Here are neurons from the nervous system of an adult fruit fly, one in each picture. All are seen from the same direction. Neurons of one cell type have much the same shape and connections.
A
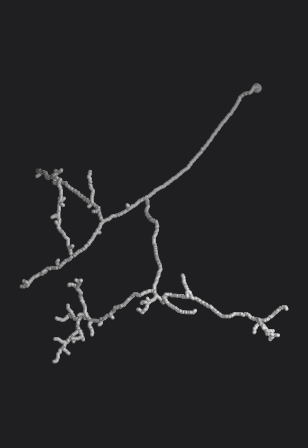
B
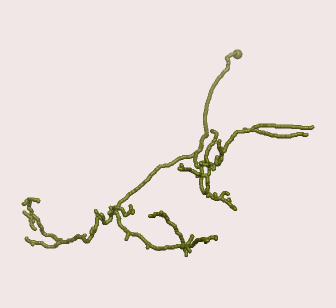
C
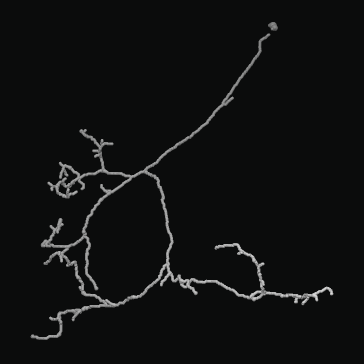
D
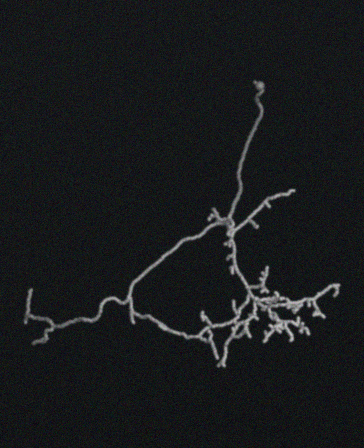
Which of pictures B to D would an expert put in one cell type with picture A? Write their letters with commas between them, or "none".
B, C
